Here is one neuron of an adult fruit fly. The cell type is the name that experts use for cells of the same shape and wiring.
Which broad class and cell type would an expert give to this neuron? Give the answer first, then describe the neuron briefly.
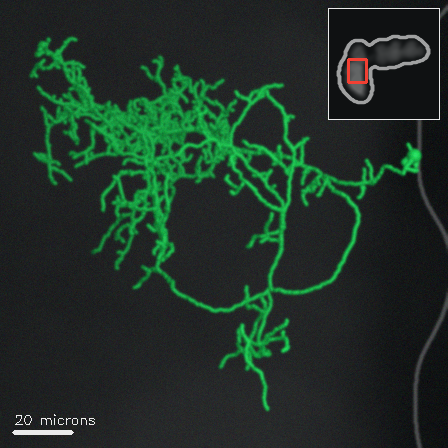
Its broad class is central-brain intrinsic neuron. The cell type is PVLP149. It is in the brain and does not reach the nerve cord. By the scale bar it is about 140 microns wide in this view.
